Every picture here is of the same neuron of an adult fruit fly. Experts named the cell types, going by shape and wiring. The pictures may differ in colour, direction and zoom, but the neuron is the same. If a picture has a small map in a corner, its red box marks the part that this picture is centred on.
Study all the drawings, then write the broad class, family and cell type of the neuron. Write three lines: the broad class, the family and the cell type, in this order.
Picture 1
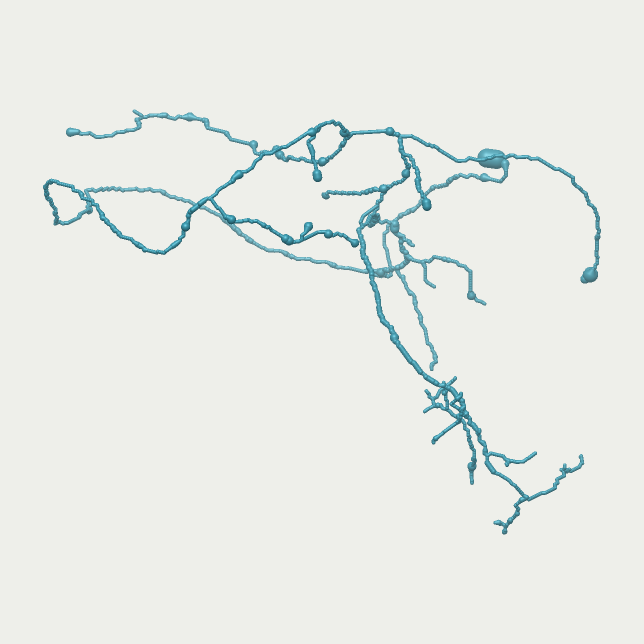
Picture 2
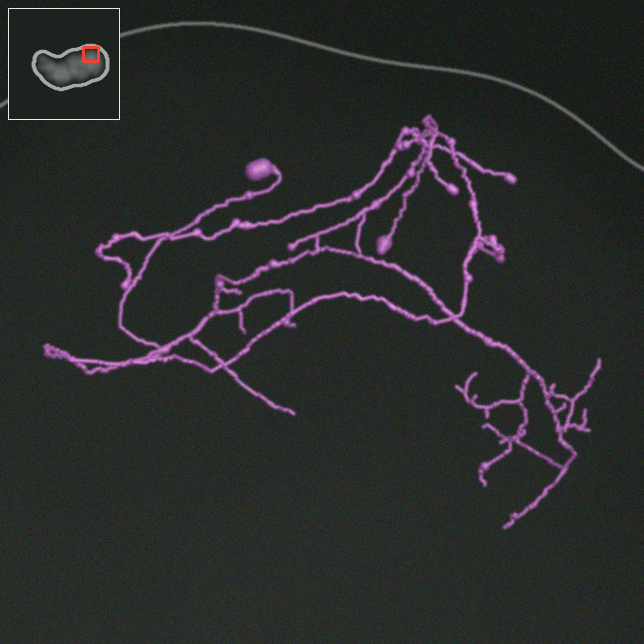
central-brain intrinsic neuron
hemilineage DL1_dorsal
LHPV5b1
